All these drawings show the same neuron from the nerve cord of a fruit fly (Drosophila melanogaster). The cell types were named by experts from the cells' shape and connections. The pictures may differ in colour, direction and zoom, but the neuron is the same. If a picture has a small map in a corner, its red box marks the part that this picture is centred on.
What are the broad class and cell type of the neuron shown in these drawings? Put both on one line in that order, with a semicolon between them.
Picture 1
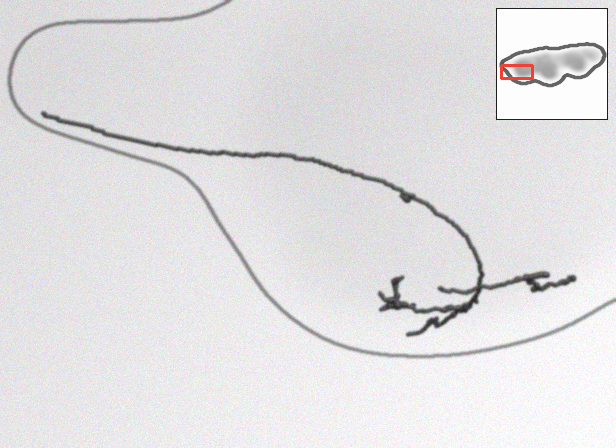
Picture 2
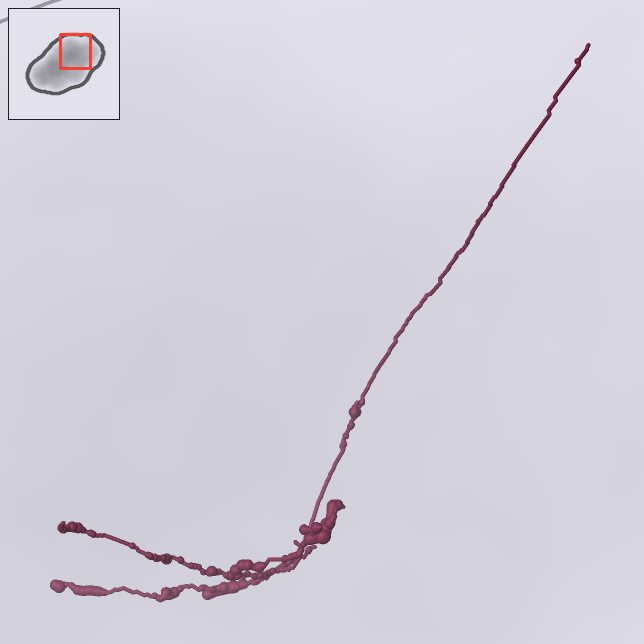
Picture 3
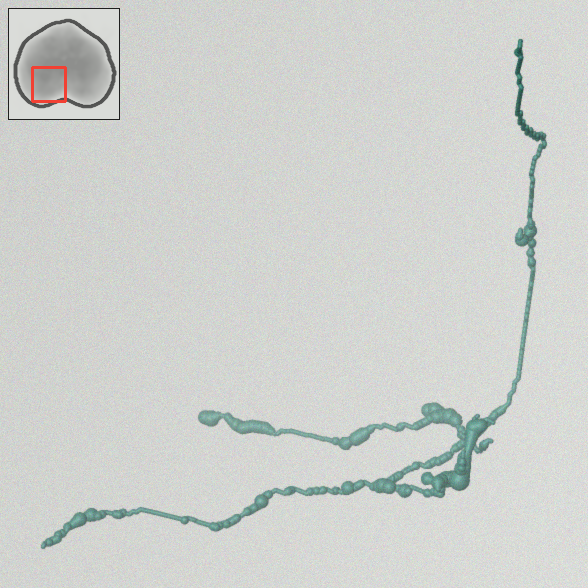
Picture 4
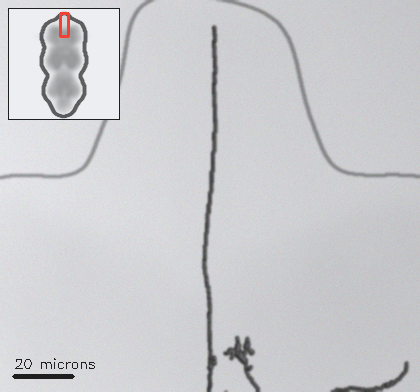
sensory neuron ascending to the brain; SAxx02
